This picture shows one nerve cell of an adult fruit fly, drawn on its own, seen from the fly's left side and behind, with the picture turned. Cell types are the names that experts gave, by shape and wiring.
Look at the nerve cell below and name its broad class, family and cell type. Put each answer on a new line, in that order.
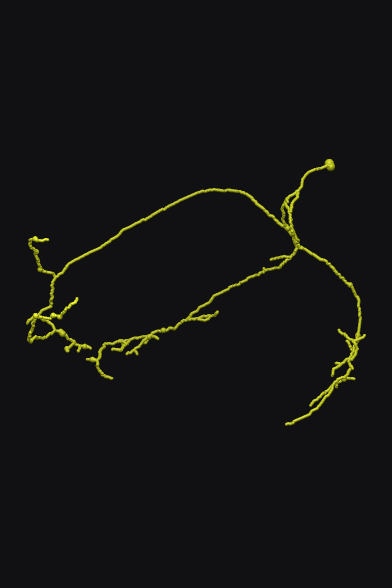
central-brain intrinsic neuron
hemilineage SLPa&l1_anterior
CL091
